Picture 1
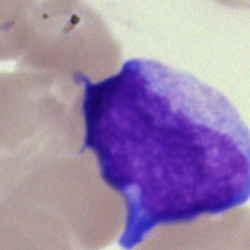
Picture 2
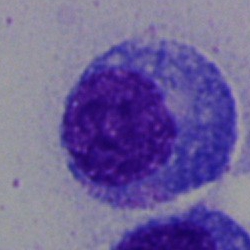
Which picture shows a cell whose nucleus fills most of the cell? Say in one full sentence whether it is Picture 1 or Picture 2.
Picture 1 holds the cell with no more than a narrow rim of cytoplasm.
